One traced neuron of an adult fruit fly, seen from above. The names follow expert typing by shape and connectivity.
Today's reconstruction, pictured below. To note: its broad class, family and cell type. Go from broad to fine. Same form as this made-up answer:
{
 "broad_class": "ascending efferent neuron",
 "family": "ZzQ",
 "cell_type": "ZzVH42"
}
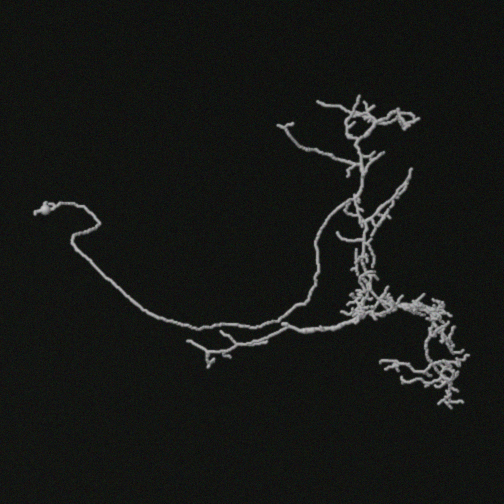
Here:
{
 "broad_class": "central-brain intrinsic neuron",
 "family": "hemilineage SIPa1_dorsal",
 "cell_type": "ATL001"
}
